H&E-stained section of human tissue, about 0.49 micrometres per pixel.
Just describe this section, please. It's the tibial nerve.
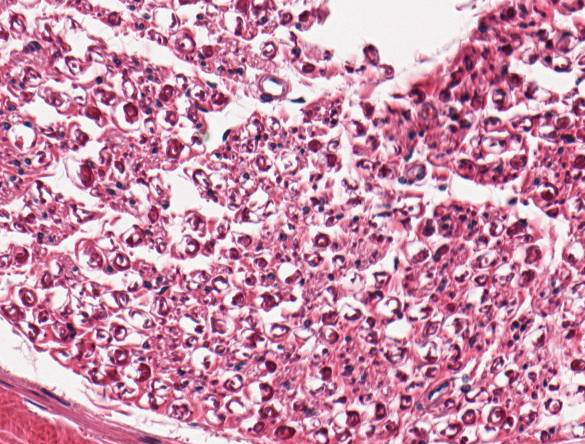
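A solid sheet of rounded cells fills the field, forming no glands or tubules. Many of the larger cells have a clear halo separating the nucleus from the pink cytoplasm. Small, dark, elongated nuclei are scattered between these rounded cells, and a thin band of dense pink tissue follows the lower-left edge.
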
